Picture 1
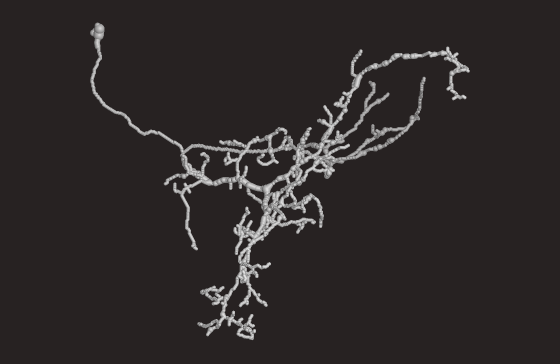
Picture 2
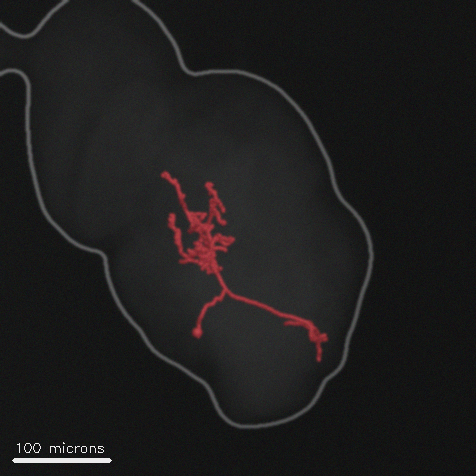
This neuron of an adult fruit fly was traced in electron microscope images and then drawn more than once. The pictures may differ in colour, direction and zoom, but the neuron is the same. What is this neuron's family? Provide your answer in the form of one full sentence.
Of family hemilineage DL1_ventral is the neuron in these images.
